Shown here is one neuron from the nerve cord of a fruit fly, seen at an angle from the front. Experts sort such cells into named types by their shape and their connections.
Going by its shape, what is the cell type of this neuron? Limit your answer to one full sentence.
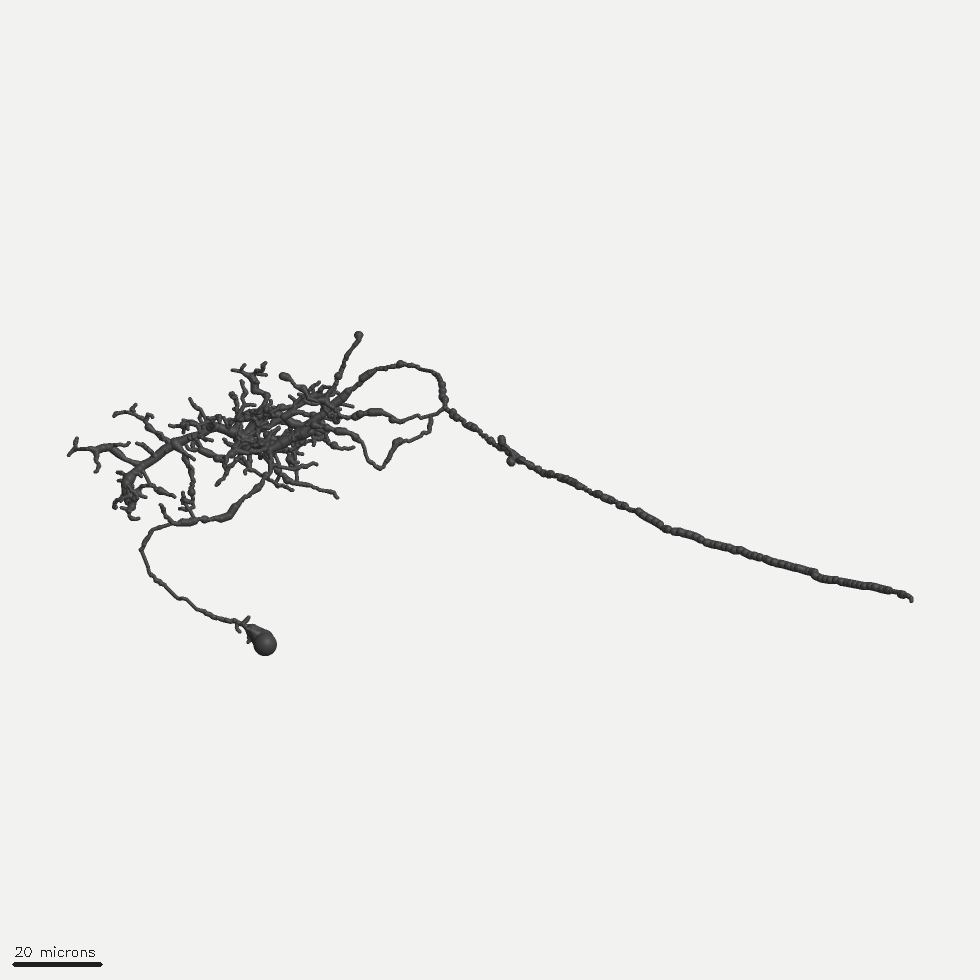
This neuron is assigned to the cell type AN10B019.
